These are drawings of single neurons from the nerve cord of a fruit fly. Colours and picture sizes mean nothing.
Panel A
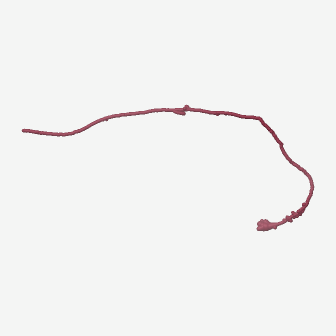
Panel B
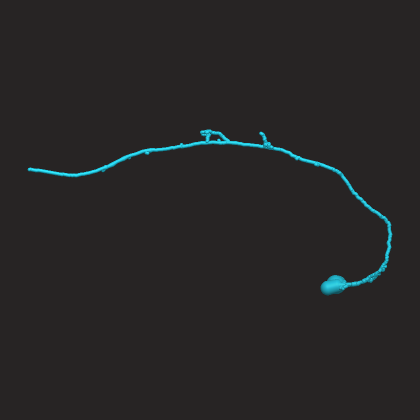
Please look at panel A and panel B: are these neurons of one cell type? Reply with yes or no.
yes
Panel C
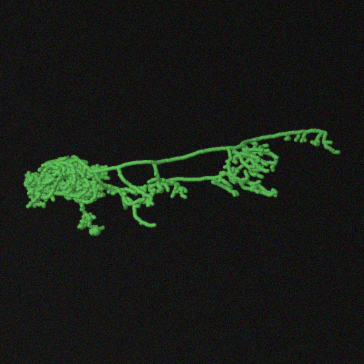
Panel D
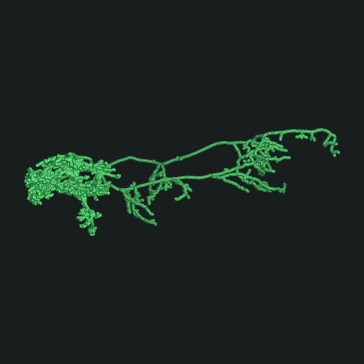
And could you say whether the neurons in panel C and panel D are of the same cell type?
yes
